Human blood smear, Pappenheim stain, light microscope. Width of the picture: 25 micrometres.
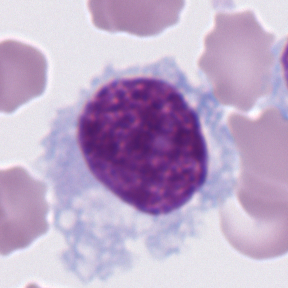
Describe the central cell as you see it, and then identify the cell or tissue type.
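Placed toward the top of the cell, the nucleus has more cytoplasm below it than above. That cytoplasm is abundant and pale greyish-blue, forming a wide rim around the nucleus. In its lower part, many small clear vacuoles give a foamy look. The name for this cell: hairy cell.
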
